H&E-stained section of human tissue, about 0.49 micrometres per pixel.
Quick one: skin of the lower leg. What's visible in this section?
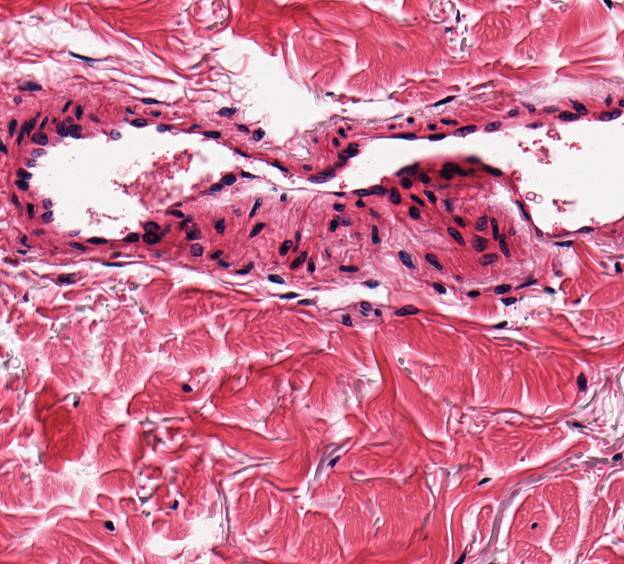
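Vessel wall: many elongated dark purple nuclei, roughly parallel to the lumen. Wall thickest and most crowded with nuclei along the lower side of the lumen, toward middle and right. Lower two-thirds: bright pink fibre bundles cut in many different planes, nuclei sparse.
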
